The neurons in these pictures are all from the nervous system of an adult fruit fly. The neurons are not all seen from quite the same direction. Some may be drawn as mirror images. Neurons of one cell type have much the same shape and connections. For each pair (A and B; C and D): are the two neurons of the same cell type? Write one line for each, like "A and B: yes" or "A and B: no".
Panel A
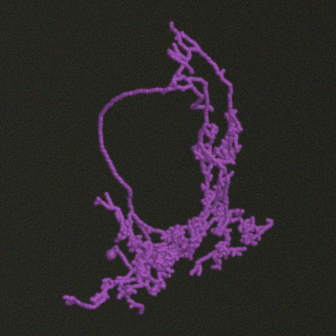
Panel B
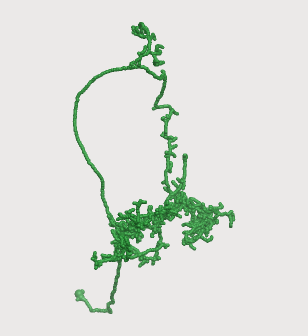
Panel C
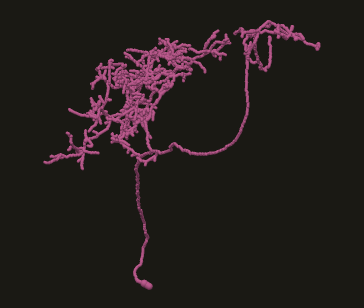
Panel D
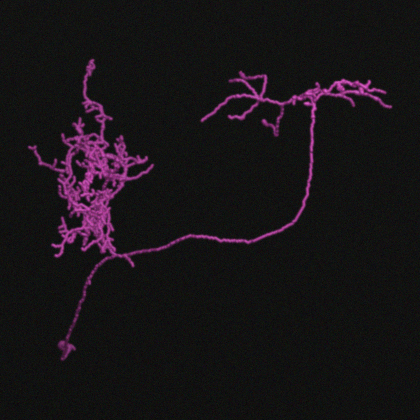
A and B: yes
C and D: yes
